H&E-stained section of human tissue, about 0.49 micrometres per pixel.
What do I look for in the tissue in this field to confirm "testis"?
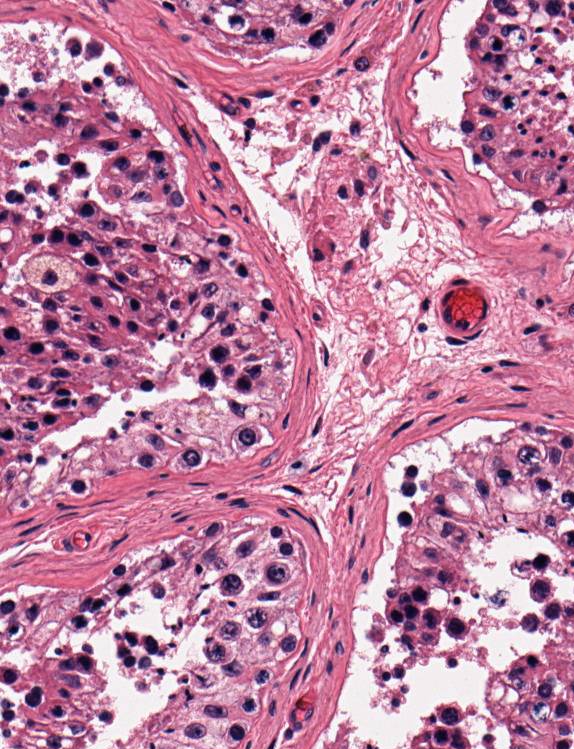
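Tissue: testis. Field: five curved, rounded units of packed cells, at upper left, top centre, upper right, lower left and lower right, separated by branching bands of stroma.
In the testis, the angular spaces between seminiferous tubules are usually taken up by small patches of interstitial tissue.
Units filled with many layers of loosely arranged rounded cells, not a single layer of lining cells. Many of these cells: large round nuclei, coarse speckled chromatin, rim of pale pink cytoplasm. Small, very dark, round nuclei clustered among loose cells toward the inner parts of the units, clearest in the lower right unit.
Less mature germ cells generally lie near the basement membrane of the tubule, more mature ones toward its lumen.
The inward position of these dark nuclei goes with that arrangement.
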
